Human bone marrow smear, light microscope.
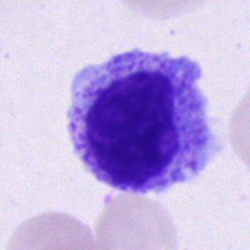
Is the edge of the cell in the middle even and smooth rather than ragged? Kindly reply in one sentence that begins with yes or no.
No, the cell lacks a smooth edge; its outline is rough.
